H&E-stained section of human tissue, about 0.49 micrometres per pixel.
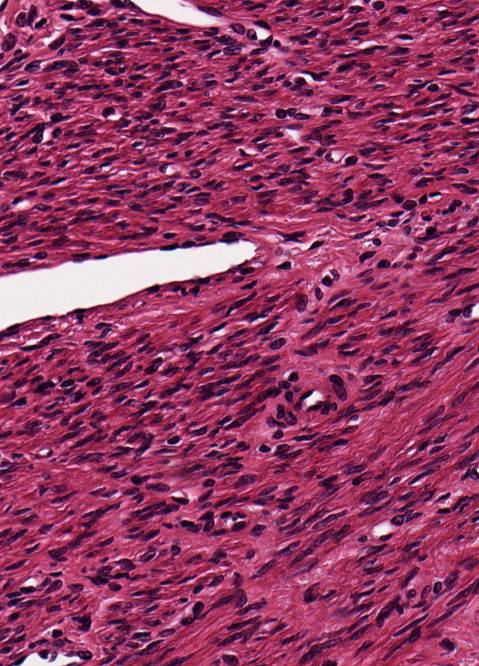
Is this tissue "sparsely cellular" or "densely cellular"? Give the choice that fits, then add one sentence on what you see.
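Densely cellular. The whole field is filled by densely packed spindle-shaped cells arranged in fascicles.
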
